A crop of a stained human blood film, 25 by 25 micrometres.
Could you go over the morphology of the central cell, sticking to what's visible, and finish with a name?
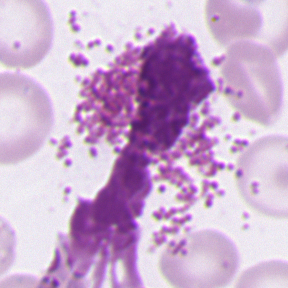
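Outline not intact; contents spread out over the smear. Dark nuclear mass elongated, running diagonally from upper right to lower left. Nuclear material stains dense dark purple. Numerous coarse granules, purple-violet. Eosinophil.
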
